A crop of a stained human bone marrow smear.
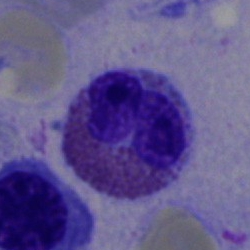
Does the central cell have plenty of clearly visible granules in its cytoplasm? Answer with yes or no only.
Yes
